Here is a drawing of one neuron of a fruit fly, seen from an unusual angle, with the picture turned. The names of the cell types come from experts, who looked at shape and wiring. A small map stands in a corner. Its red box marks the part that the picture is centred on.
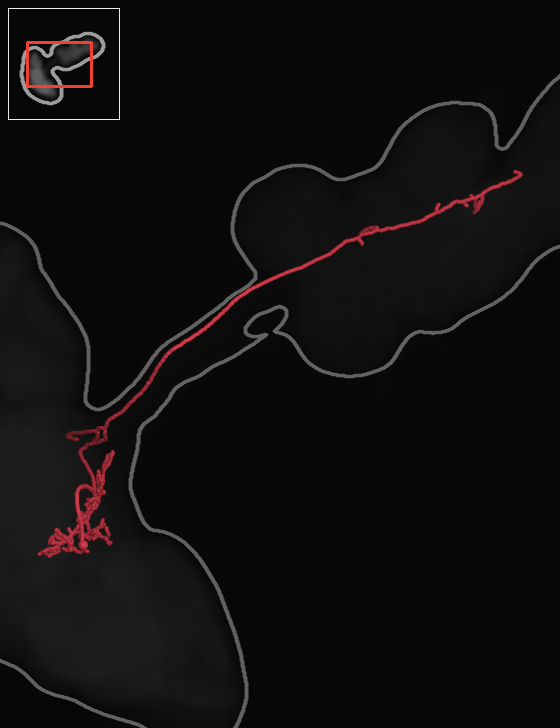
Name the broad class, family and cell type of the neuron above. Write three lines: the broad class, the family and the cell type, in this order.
descending neuron
hemilineage LB7
DNge181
